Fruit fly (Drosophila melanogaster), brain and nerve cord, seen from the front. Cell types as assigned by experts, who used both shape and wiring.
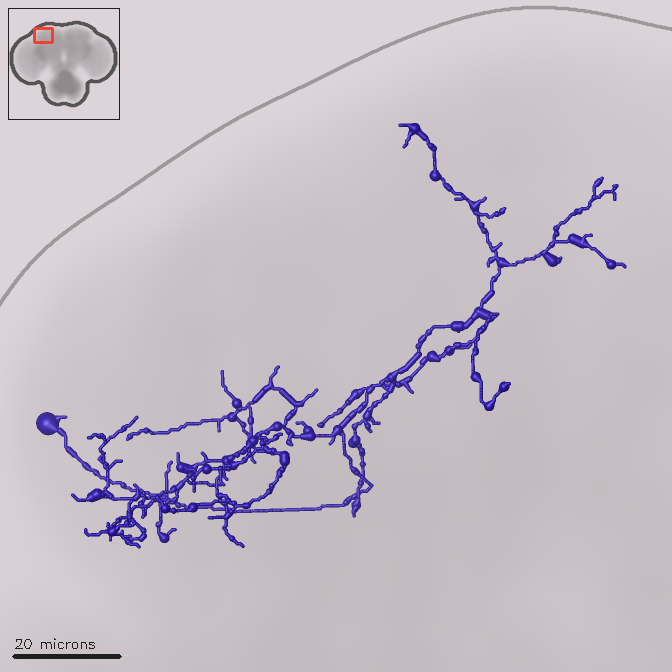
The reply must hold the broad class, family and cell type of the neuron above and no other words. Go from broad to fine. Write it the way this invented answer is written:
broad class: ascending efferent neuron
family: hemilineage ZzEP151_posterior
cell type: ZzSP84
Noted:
broad class: central-brain intrinsic neuron
family: hemilineage SLPp&v1_posterior
cell type: LHPV4g2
